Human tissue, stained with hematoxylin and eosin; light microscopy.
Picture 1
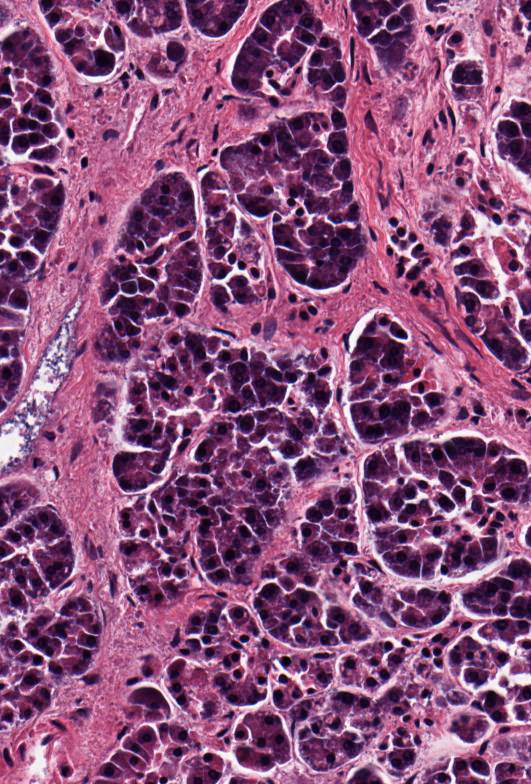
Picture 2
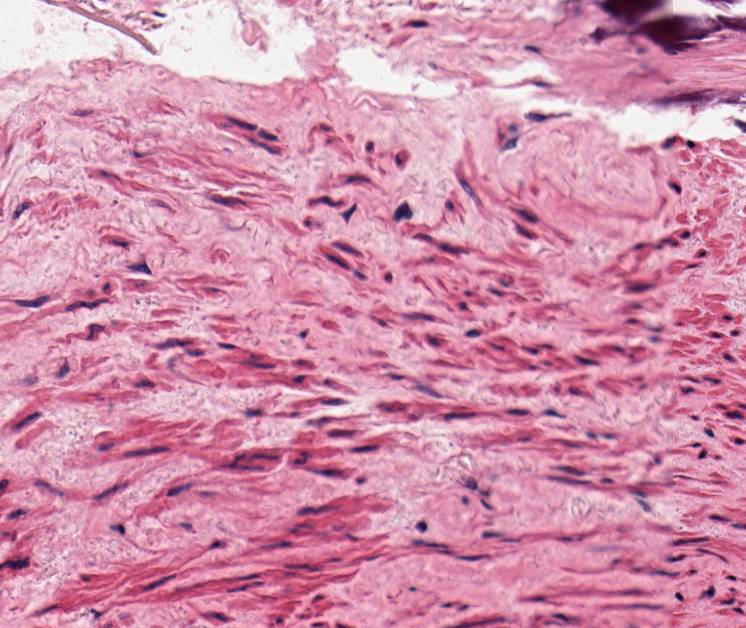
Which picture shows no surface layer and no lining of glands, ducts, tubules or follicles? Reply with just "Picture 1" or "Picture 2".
Picture 2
